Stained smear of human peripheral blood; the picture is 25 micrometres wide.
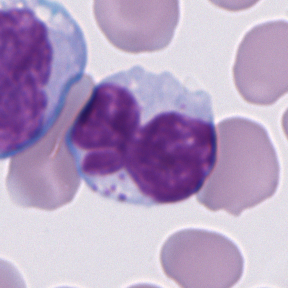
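Large granular lymphocyte, the central cell in a stained smear of human peripheral blood. Its chromatin is dark purple and clumped, with scattered paler patches. The cytoplasm is a pale greyish blue, broadest in the band above the nucleus, and a few fine purple granules lie in its lower left part.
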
